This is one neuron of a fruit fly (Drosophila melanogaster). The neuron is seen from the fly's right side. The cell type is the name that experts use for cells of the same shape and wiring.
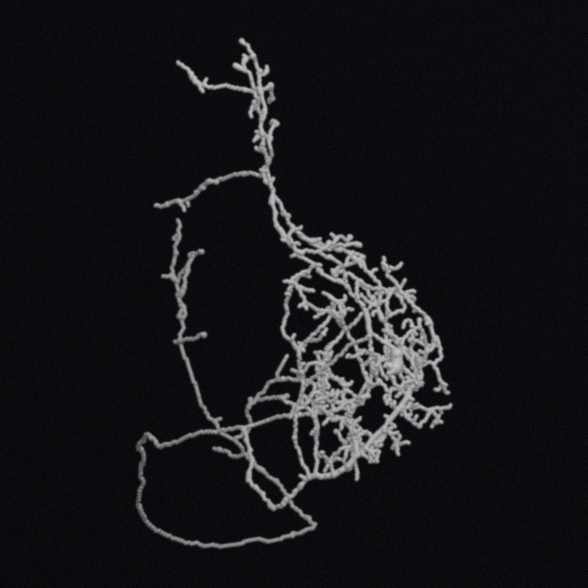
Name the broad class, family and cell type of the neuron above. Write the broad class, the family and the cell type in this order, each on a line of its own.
central-brain intrinsic neuron
hemilineage VLPl&d1_lateral
AVLP268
